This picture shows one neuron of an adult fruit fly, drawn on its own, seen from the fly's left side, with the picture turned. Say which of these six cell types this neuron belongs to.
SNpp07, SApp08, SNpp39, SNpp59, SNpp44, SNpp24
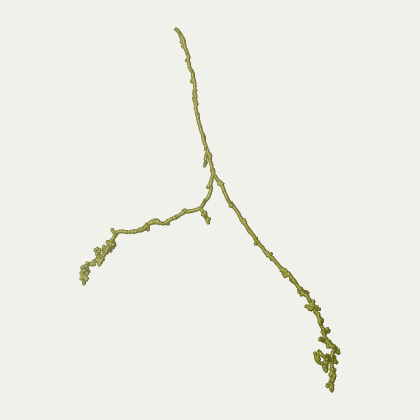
SNpp39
